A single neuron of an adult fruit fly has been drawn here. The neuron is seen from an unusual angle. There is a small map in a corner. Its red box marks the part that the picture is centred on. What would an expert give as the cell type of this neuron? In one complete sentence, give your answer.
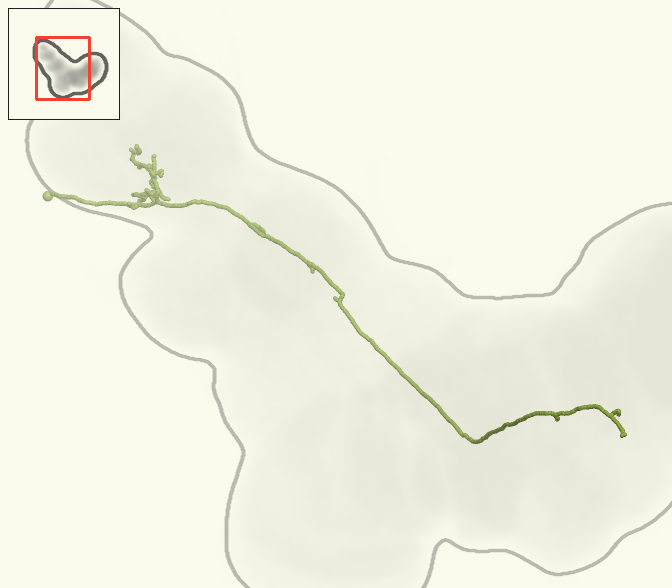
The cell type this neuron represents is AN08B100.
